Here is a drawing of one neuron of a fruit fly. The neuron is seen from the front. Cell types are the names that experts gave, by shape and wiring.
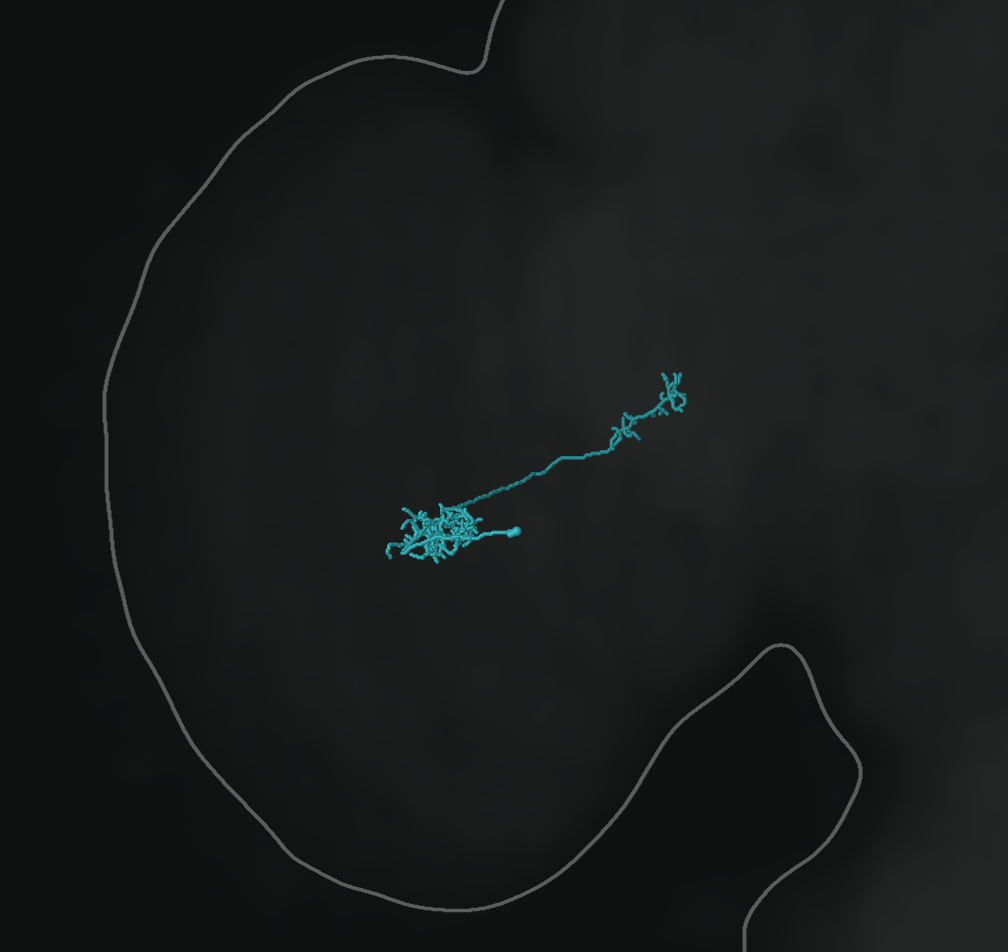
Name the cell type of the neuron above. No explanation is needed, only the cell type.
Tm37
